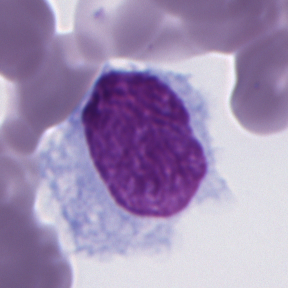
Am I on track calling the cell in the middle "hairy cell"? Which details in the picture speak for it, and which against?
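Outline: irregular, with a ragged, frayed margin. Cytoplasm: no distinct granules. Surroundings: red cells press against the cell along its top and left side. Verdict: the name fits; this is a hairy cell, not a typical lymphocyte.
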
